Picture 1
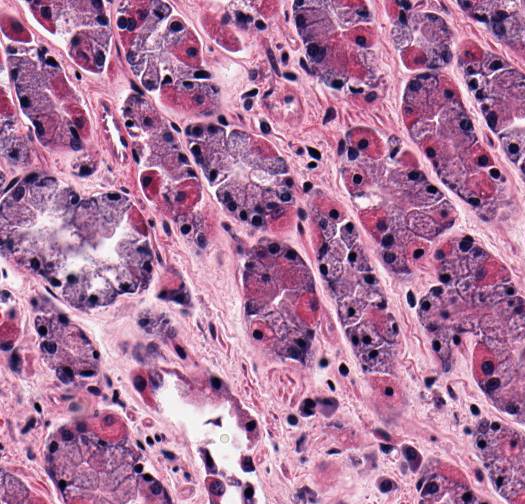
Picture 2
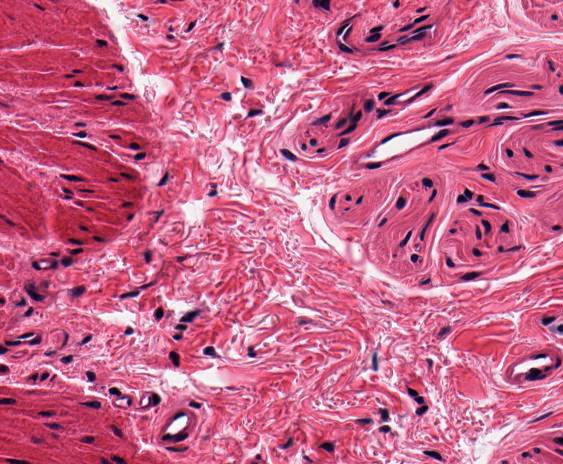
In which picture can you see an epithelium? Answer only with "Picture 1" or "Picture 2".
Picture 1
